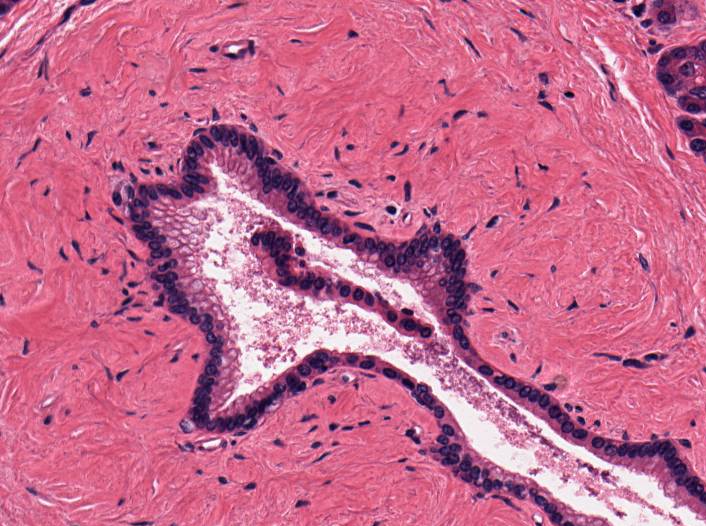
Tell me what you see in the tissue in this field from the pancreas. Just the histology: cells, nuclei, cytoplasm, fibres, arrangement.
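Look first at the centre: a single elongated, branched gland lumen lies there and runs out to the lower right edge. It holds loose, pale pink granular material. Now the epithelium: its nuclei are dark and oval, placed at the base of the cells. Around all this, the stroma is dense pink collagen with sparse, scattered spindle-shaped nuclei.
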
